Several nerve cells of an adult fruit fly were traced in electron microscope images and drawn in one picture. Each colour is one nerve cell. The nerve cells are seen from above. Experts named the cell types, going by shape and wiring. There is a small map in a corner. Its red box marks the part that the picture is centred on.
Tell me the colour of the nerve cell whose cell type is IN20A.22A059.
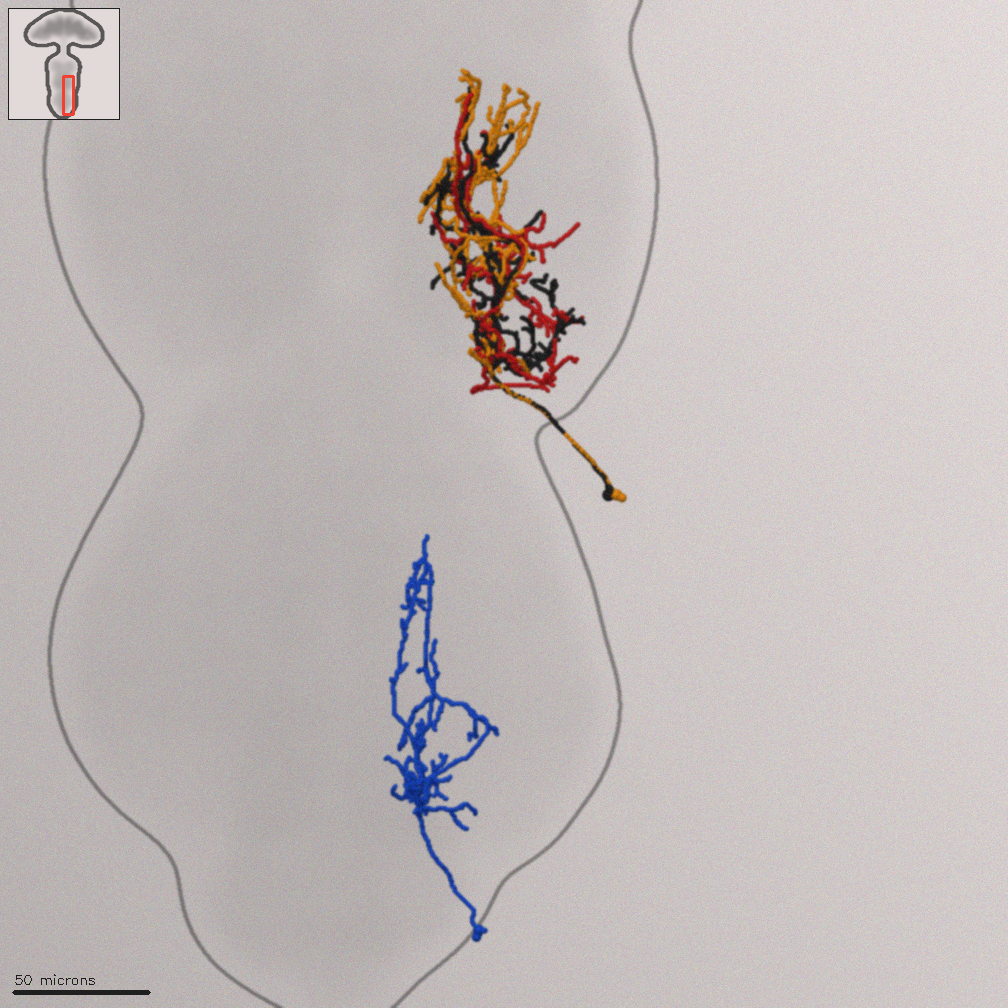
black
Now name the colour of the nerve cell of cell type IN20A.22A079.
blue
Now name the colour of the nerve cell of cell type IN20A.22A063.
orange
